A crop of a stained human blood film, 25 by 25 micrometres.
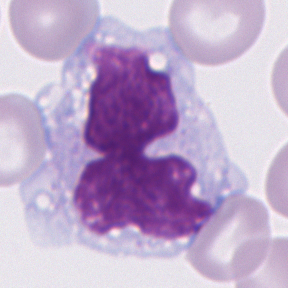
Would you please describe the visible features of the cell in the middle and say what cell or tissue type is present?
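Nucleus a single mass, folded into an upper and a lower part joined by a broad waist. Chromatin fine and strand-like, no coarse dark clumps. Cytoplasm abundant, pale grey-blue, with many small clear vacuoles. Identification: monocyte.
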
